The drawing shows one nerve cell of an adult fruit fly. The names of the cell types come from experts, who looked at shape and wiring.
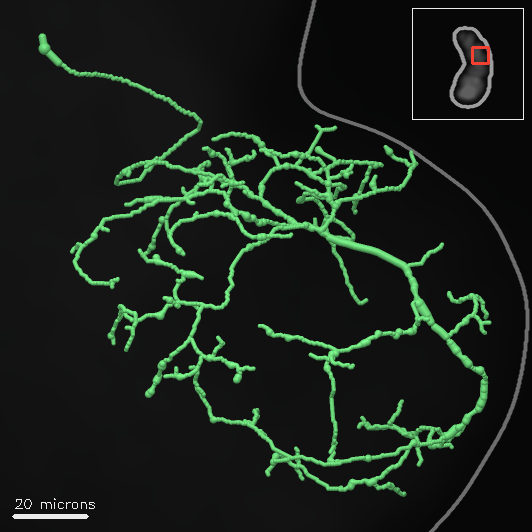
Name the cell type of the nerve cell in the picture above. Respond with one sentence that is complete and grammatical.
In the scheme of cell types, this nerve cell is IN03A046.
